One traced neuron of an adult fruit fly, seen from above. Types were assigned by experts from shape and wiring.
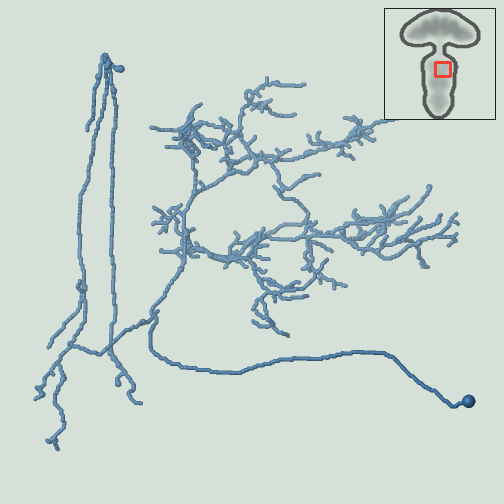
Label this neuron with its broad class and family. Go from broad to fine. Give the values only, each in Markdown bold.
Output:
**nerve-cord intrinsic neuron**, **hemilineage 23B**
